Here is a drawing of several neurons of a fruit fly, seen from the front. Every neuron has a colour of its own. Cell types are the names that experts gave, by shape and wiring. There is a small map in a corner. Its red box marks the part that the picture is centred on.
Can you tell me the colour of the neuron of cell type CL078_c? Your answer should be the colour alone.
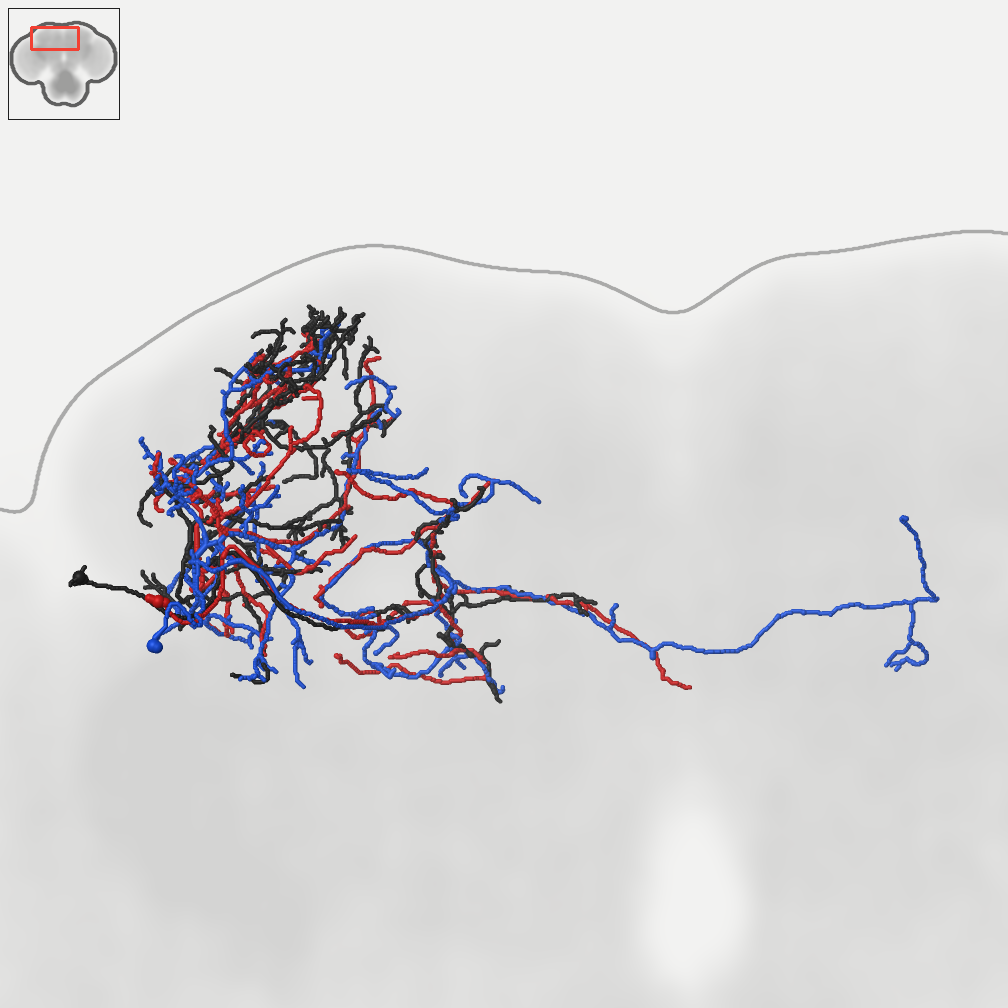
blue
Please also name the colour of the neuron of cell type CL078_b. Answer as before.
red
